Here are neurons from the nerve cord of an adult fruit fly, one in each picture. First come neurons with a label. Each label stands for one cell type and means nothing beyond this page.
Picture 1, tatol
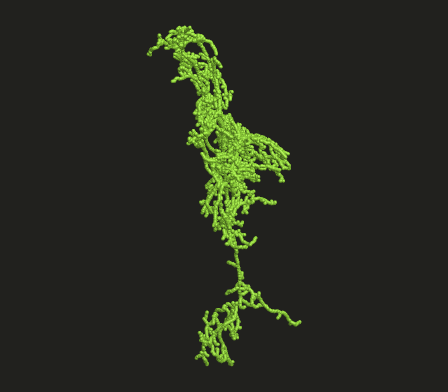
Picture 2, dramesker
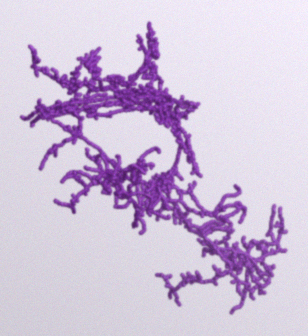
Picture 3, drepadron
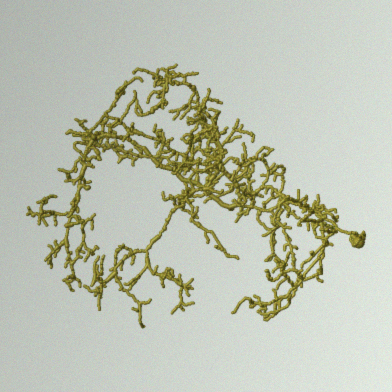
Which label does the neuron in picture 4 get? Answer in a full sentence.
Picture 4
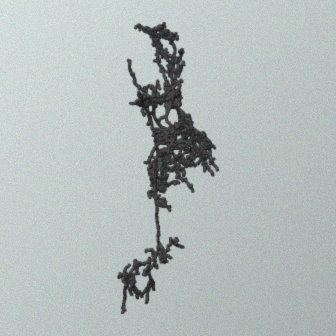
It belongs to tatol.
